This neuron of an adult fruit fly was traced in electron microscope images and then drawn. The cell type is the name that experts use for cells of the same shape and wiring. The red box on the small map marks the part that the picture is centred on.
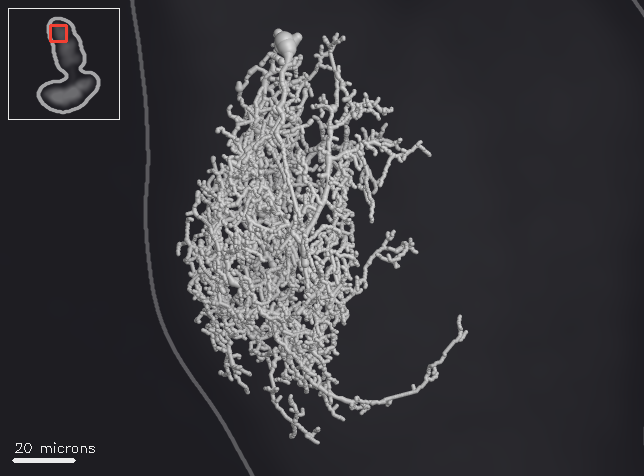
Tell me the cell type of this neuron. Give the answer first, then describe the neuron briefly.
The cell type is IN08A005. It is a nerve-cord intrinsic neuron. It lies in the nerve cord. From top to bottom in the picture it spans about 140 microns. The picture shows more than a hundred branch ends.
